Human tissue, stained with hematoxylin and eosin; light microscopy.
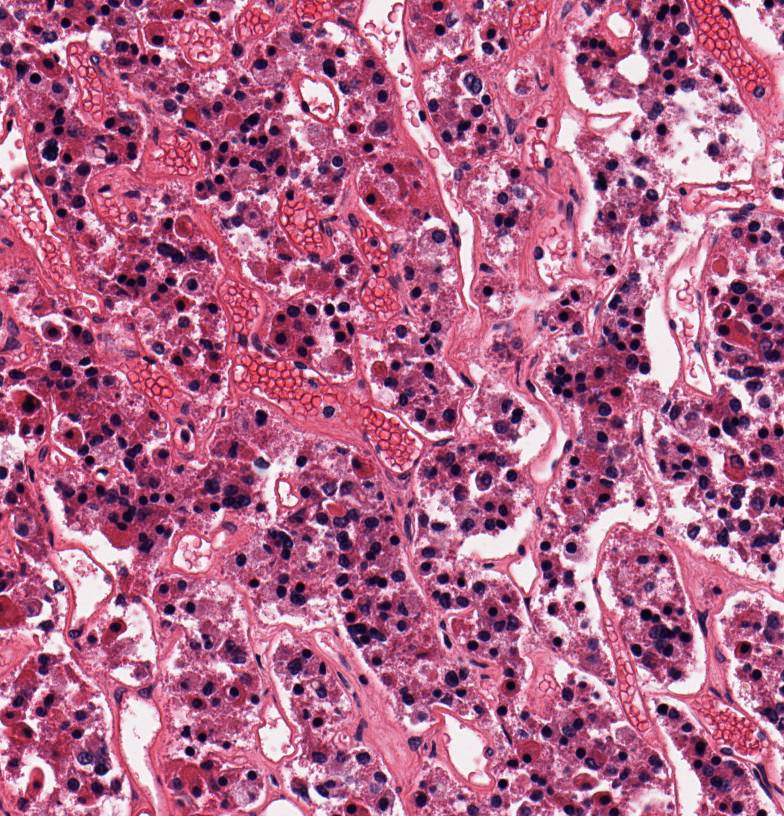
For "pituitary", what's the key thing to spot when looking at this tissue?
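Fits pituitary: cells of mixed kinds, scattered bright pink ones among paler cells with granular purplish cytoplasm.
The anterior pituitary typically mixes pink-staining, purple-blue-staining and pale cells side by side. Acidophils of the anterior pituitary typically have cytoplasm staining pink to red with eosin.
Also seen: packed nests and cords of cells, separated by thin pink septa throughout. Many thin-walled capillaries in the septa, packed with red blood cells, most conspicuous upper left and centre. Nuclei mostly small, round, darkly stained, little size variation.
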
